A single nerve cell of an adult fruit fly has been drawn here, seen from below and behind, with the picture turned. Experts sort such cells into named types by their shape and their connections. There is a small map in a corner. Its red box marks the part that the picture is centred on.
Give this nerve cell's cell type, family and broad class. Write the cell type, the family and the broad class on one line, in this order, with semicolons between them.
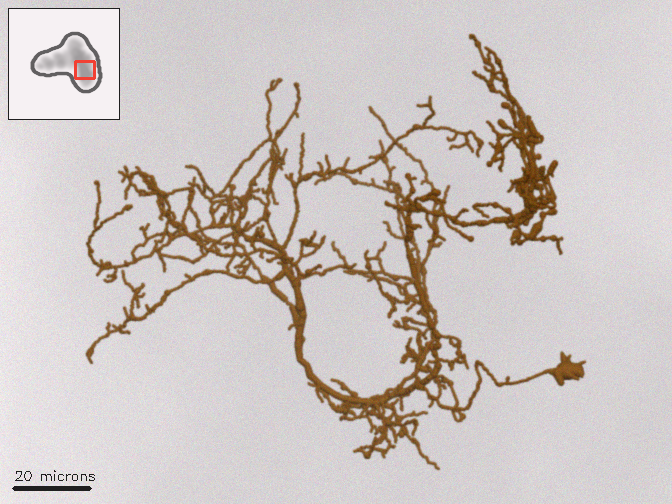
SIP004; hemilineage AOTUv3_dorsal; central-brain intrinsic neuron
